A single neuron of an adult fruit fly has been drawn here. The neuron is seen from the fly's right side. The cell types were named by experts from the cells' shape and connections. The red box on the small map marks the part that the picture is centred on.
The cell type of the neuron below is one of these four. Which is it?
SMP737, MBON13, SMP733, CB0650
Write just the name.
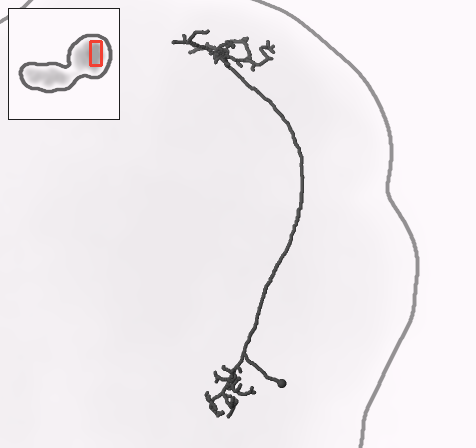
SMP733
